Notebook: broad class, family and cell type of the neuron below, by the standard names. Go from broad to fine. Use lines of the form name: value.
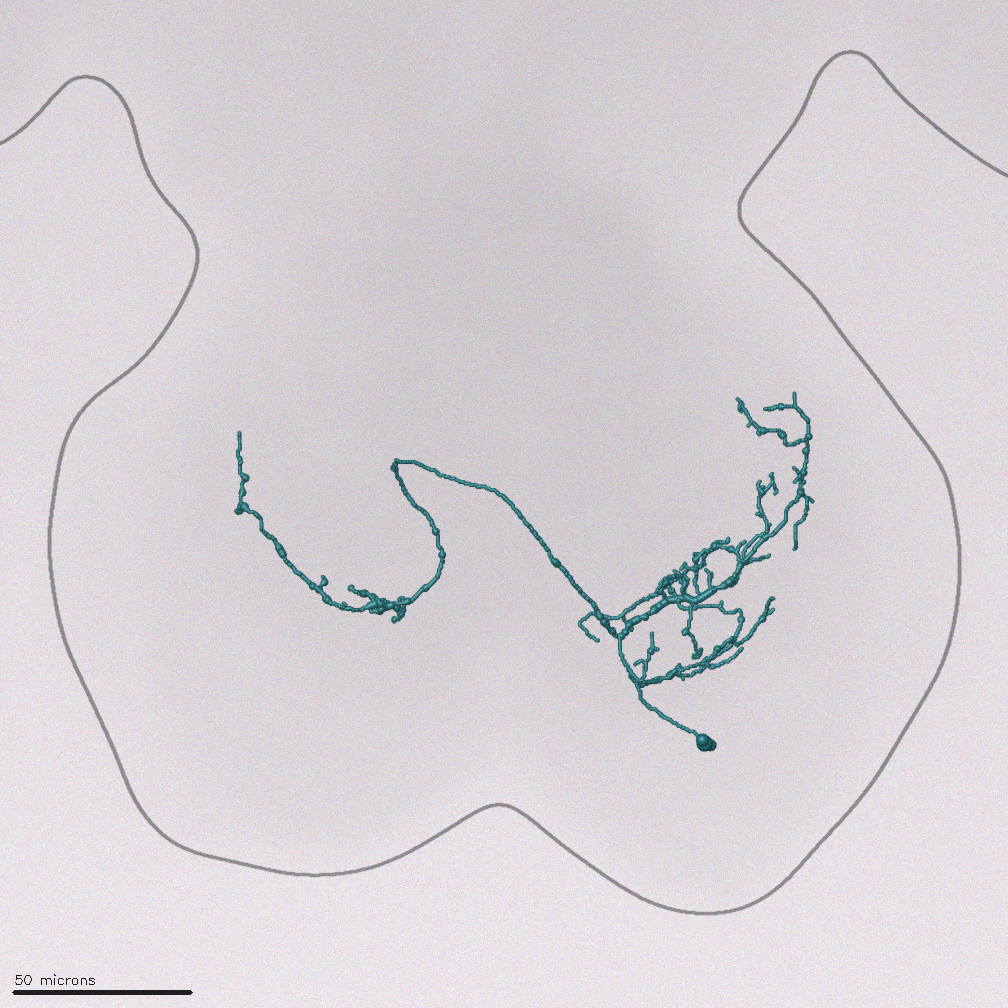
broad class: nerve-cord intrinsic neuron
family: hemilineage 06B
cell type: IN06B078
